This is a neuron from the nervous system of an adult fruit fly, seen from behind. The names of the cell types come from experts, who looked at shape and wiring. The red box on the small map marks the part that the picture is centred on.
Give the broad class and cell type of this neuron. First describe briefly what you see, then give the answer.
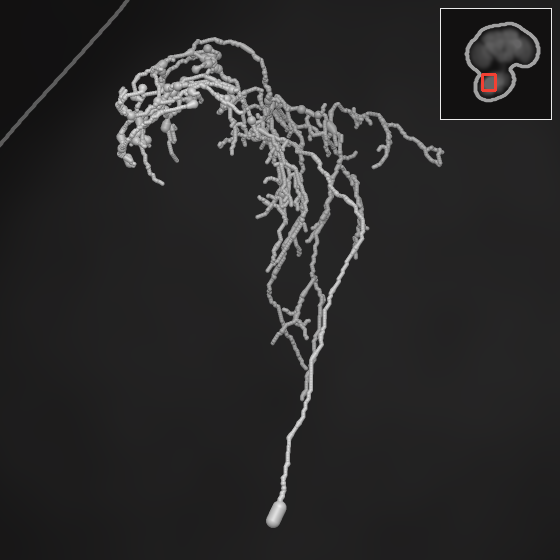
Its cell body lies at the bottom of the picture. The picture shows dozens of branch ends. It is a nerve-cord intrinsic neuron. The cell type is INXXX427.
